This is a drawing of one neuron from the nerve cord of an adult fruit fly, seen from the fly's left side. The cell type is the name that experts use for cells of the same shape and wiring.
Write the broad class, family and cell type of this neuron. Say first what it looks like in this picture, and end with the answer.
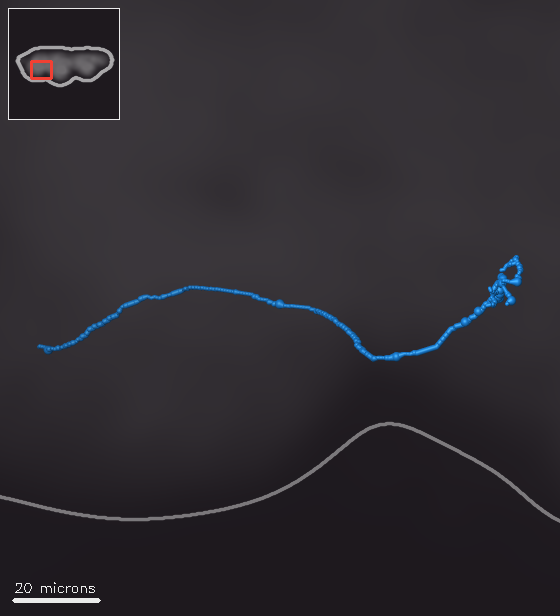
The drawing shows no cell body. From left to right in the picture it spans about 110 microns. There are a dozen or fewer branch ends. It is a sensory neuron entering the nerve cord. The name of its family is class gustatory. It is of cell type WG1.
